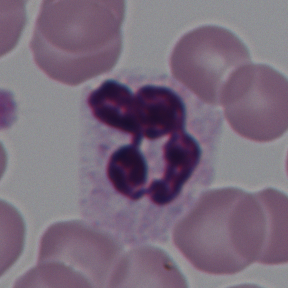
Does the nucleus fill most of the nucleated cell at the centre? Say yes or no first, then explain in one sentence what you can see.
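No. A wide rim of pale pinkish-lilac cytoplasm surrounds the nucleus.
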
